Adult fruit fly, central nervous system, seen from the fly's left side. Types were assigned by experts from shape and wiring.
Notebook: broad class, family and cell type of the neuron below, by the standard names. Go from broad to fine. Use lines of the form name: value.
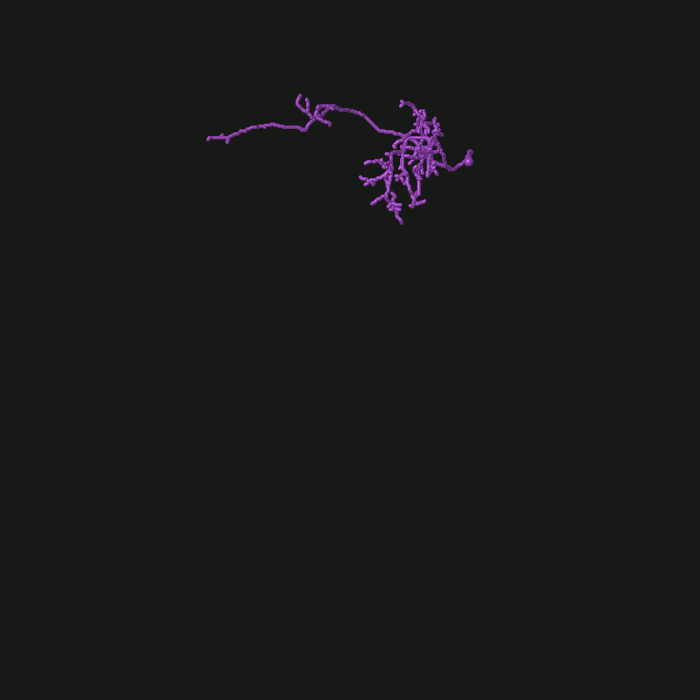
broad class: central-brain intrinsic neuron
family: hemilineage DL2_dorsal
cell type: LHPV5a2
